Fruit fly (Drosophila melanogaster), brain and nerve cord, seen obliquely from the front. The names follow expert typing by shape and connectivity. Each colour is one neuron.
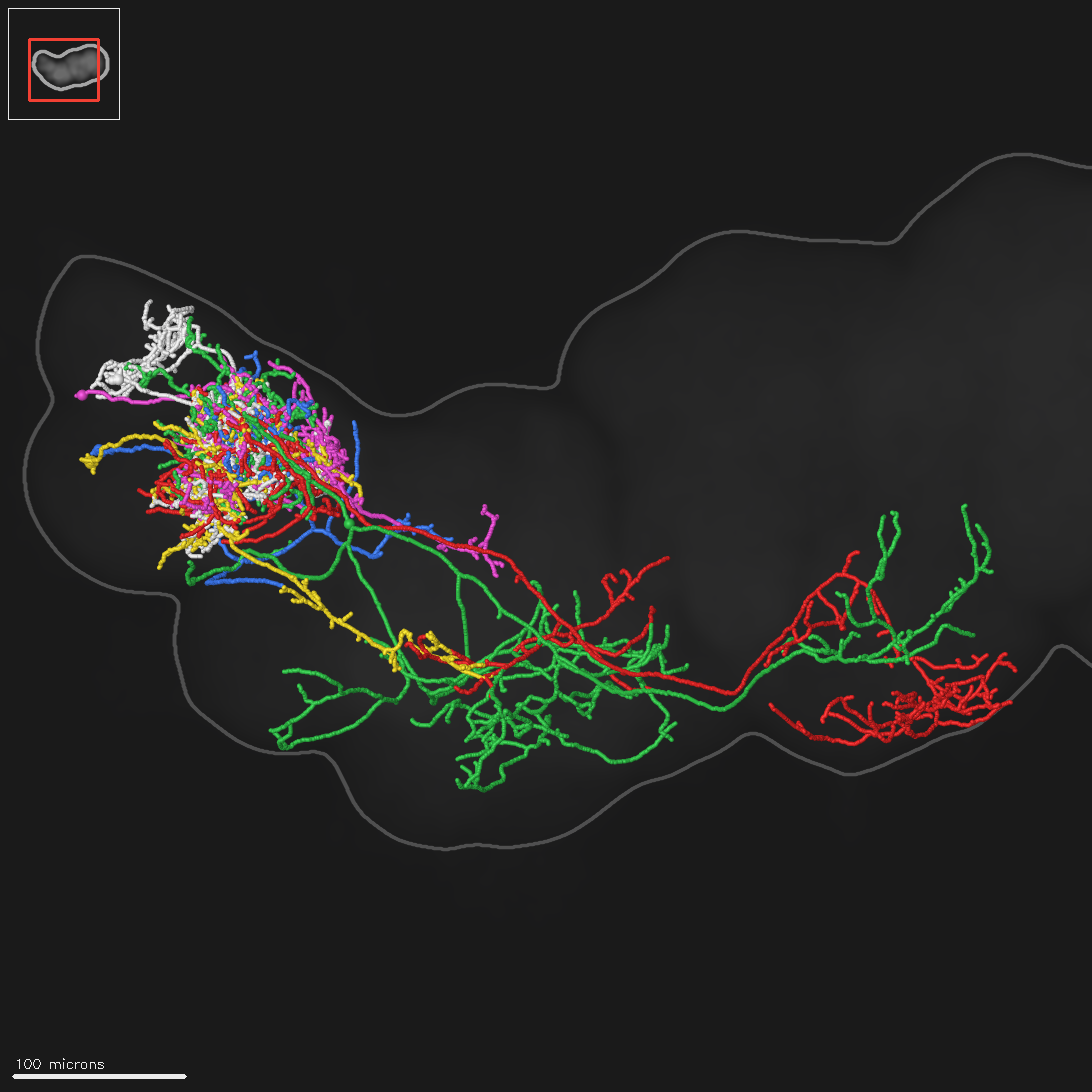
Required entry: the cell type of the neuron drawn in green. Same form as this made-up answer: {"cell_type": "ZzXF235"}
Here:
{"cell_type": "AN05B095"}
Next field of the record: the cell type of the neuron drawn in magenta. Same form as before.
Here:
{"cell_type": "INXXX270"}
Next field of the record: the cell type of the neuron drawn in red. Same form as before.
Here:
{"cell_type": "ANXXX071"}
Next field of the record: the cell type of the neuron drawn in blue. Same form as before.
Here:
{"cell_type": "IN12B054"}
